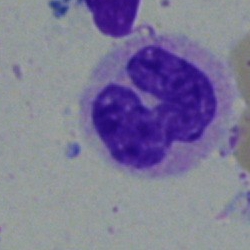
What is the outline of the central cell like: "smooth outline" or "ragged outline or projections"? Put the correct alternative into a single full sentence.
The cell is bounded by a smooth edge without blebs or tags.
